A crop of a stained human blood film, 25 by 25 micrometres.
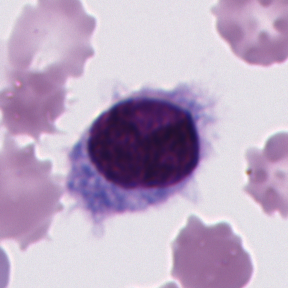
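Hairy cell: fine hair-like strands of cytoplasm project from much of its border. The nucleus is a rounded oval without lobes, about 10 by 8 micrometres, occupying about 60% of the cell's area. Pale blue cytoplasm is broadest on the lower left side of the nucleus.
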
